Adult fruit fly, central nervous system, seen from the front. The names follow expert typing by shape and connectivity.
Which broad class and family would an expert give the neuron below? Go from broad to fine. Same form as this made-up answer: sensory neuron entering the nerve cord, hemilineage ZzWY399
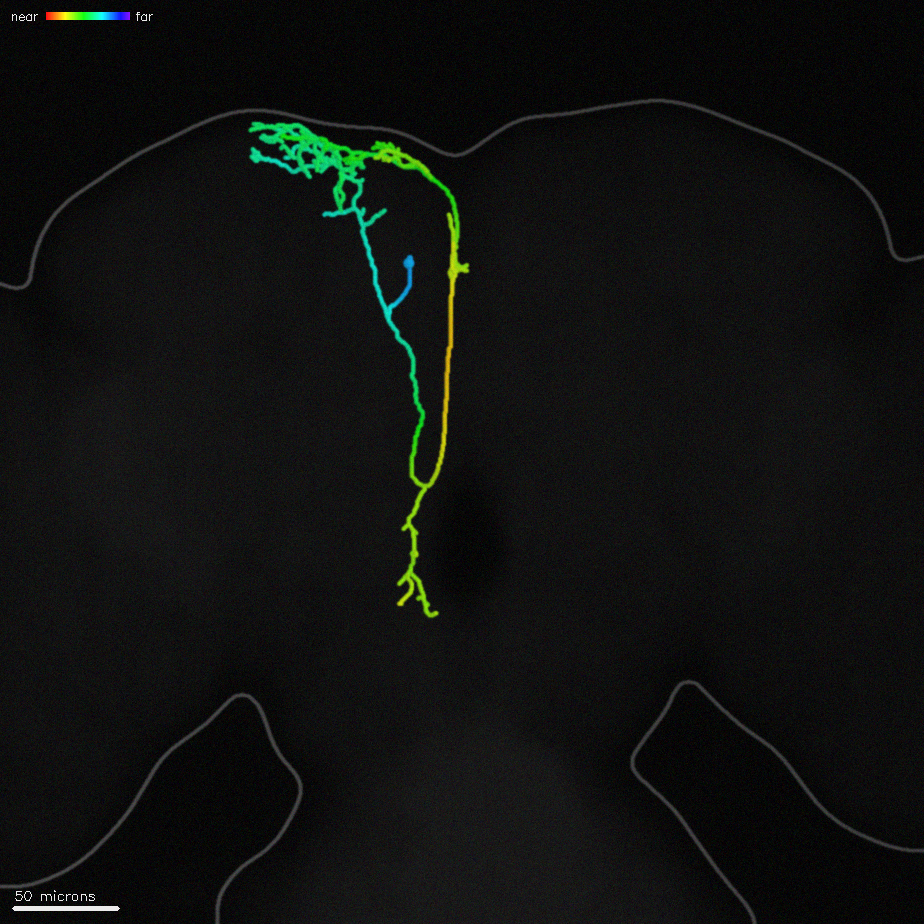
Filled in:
central-brain intrinsic neuron, hemilineage DM2_central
